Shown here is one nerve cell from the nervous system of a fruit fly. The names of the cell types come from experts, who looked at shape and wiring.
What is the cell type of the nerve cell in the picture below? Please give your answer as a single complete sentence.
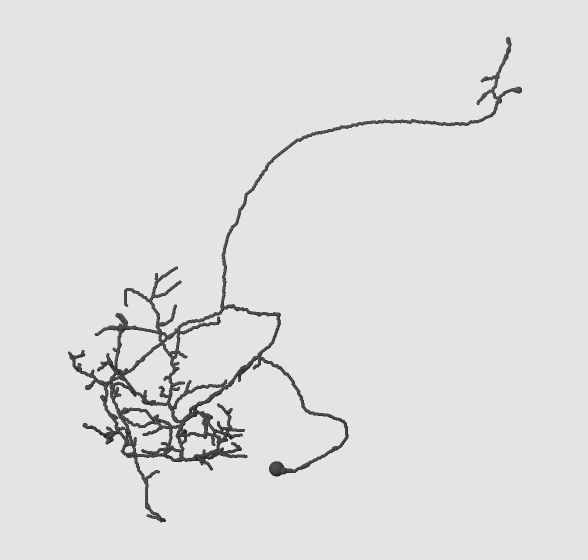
Cell type SMP700m is what this nerve cell is.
